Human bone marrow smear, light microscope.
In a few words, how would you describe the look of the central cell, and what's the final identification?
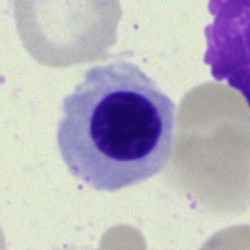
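Notice how dense the chromatin is, and how dark purple. The cytoplasm is a pale greyish blue, and it rims the nucleus on every side. The cell outline is irregular, ruffled along its top edge. This cell is an erythroblast.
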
